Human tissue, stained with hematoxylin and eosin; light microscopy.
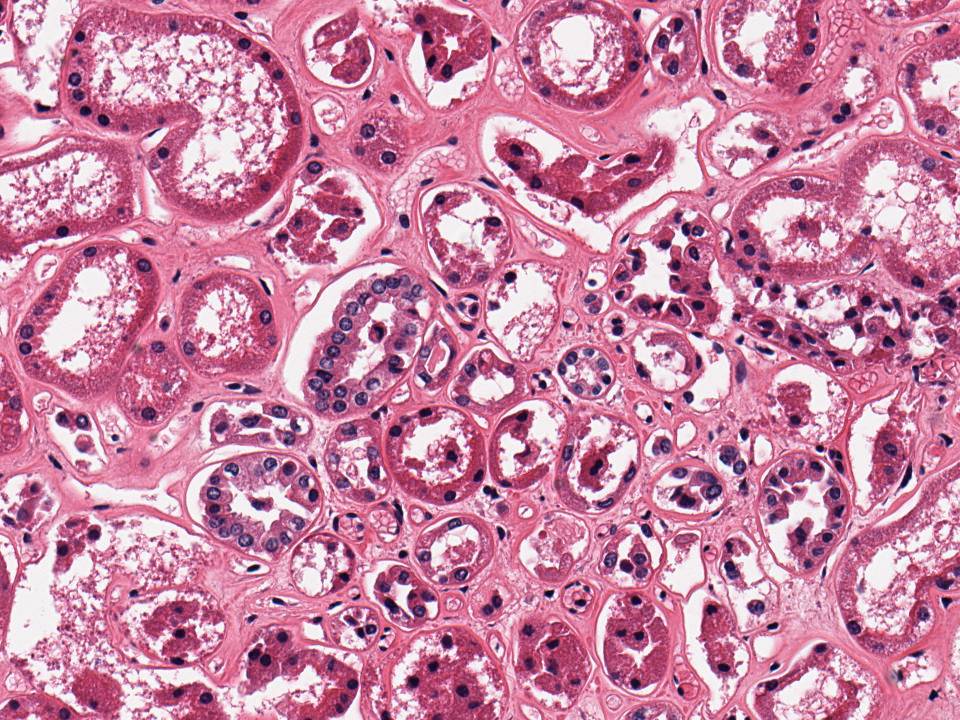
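Renal cortex: closely packed tubules, cut across in various planes, with only thin stroma between them. Larger tubules, mostly left and upper right, have abundant granular pink cytoplasm and round nuclei near the base. Smaller central tubules have cuboidal cells, less cytoplasm and closer-set, darker nuclei. Thin-walled capillaries with flattened endothelial nuclei lie in the scant pink interstitium.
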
